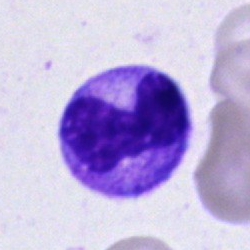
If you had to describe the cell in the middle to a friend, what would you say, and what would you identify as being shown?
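Round, smooth outline. Deep notch on upper side of nucleus. Chromatin dark, coarsely clumped. Cytoplasm pale lilac. Band neutrophil.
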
